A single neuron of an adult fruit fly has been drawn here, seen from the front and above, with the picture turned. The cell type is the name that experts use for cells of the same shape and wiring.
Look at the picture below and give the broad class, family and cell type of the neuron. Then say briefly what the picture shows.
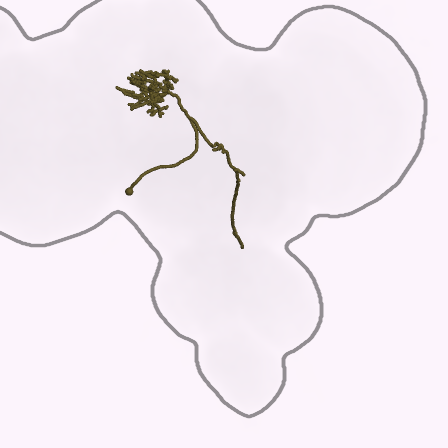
It is a nerve-cord intrinsic neuron. The family is hemilineage 23B. Its cell type is IN23B030. The cell body is on the left of the picture. In this view it is taller than it is wide.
